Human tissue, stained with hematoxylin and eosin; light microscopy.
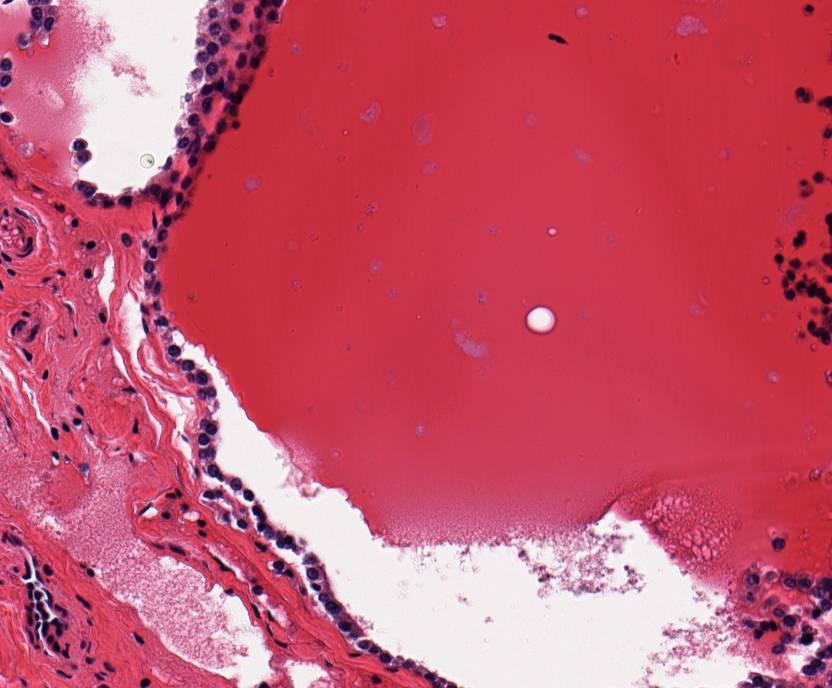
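Thyroid. A large dilated space filled with homogeneous deep pink material takes up most of the centre and right. Notice the thin epithelium, only one to two cells thick, lining its left and lower edge, with small dark round nuclei and scant cytoplasm.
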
